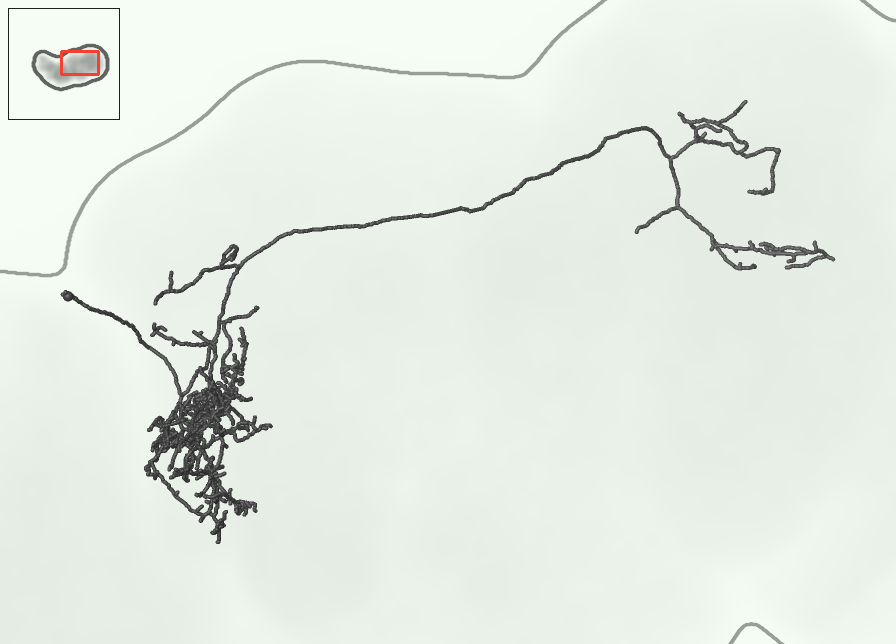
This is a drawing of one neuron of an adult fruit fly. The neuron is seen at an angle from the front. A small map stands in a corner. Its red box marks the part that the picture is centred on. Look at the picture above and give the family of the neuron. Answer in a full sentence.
The family is hemilineage VPNp&v1_posterior.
